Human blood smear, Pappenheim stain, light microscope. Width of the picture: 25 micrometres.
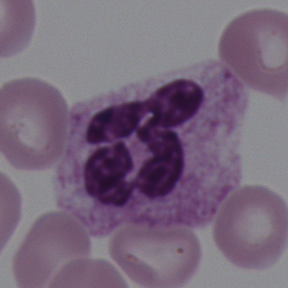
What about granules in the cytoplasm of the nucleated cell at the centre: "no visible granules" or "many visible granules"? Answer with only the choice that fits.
Many visible granules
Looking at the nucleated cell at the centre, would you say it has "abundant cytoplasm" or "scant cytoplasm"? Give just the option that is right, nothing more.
Abundant cytoplasm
